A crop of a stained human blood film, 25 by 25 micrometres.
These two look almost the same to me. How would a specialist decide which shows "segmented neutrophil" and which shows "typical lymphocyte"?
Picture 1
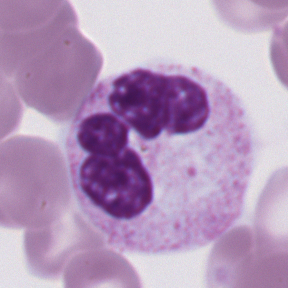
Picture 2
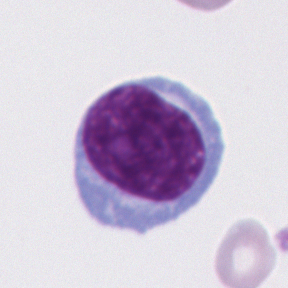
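That's a segmented neutrophil in picture 1, and the typical lymphocyte is in picture 2. In picture 1 the nuclear lobes lie in an arc along the upper and left part of the cell, whereas the nucleus in picture 2 is oval, with no indentation or lobes. The neutrophil's chromatin is dark purple and coarsely clumped, and no nucleoli are visible.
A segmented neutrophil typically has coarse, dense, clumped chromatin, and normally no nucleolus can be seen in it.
Its cytoplasm is plentiful and pale pink, with many fine pink-violet granules scattered throughout.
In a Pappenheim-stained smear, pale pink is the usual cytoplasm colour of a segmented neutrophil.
In picture 2, a paler crescent of cytoplasm lies against the nucleus at its upper right, and no granules are seen.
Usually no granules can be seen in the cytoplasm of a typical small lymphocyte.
The lymphocyte is about 13 micrometres across, with a nucleus of about 11 by 9 micrometres filling about 60% of the cell's area. Its outline is roughly round with a slightly uneven edge at the lower left, while the neutrophil's outline is round and smooth.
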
